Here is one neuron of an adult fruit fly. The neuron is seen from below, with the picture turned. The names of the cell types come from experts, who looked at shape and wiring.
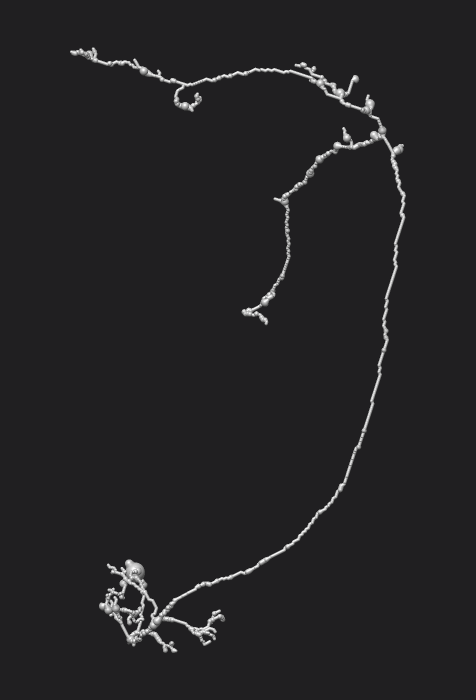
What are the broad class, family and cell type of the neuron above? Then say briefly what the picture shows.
Its broad class is central-brain intrinsic neuron. The name of its family is class Kenyon Cell. Its cell type is KCa'b'-m. In this view it is taller than it is wide.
